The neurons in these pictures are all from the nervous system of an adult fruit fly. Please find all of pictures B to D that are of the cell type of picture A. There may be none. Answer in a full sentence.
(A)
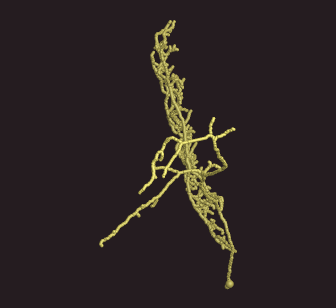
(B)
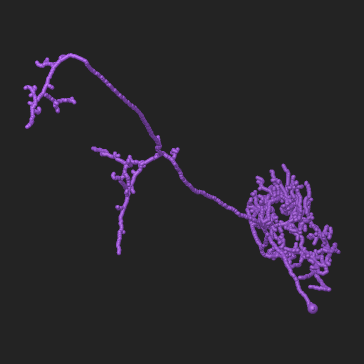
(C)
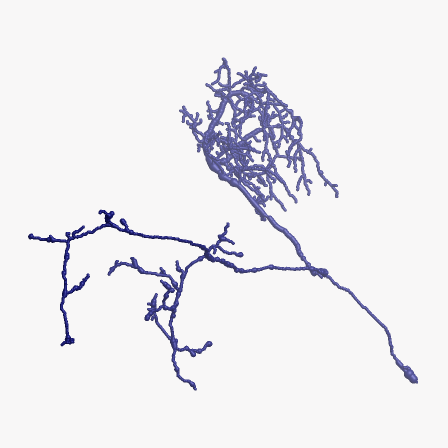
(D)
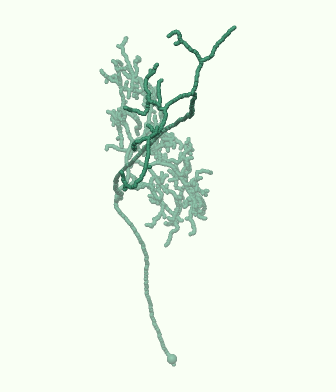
Picture B and picture C are of the same cell type.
